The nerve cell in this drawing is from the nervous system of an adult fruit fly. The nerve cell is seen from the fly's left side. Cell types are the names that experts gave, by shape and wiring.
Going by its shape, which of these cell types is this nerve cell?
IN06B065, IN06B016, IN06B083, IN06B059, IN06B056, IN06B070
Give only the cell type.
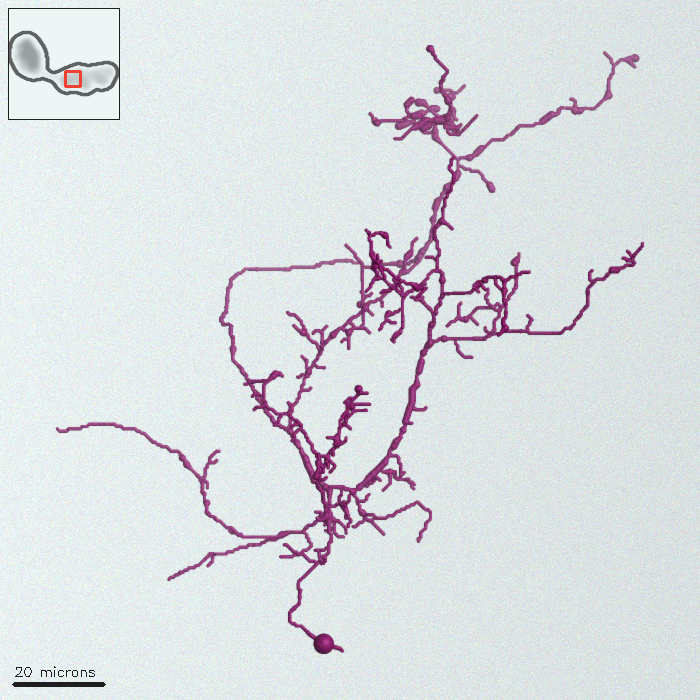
IN06B059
